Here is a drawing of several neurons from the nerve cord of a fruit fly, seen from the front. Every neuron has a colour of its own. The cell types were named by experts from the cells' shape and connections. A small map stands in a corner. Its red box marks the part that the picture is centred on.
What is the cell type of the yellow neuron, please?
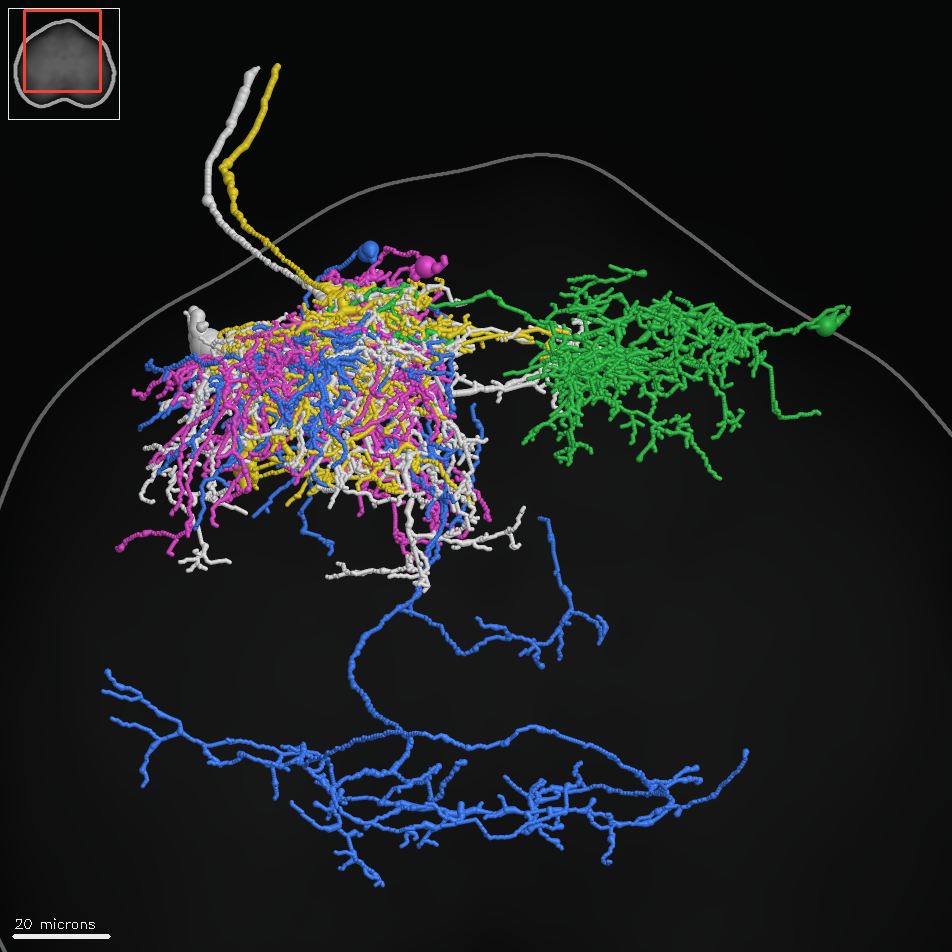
MNad35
